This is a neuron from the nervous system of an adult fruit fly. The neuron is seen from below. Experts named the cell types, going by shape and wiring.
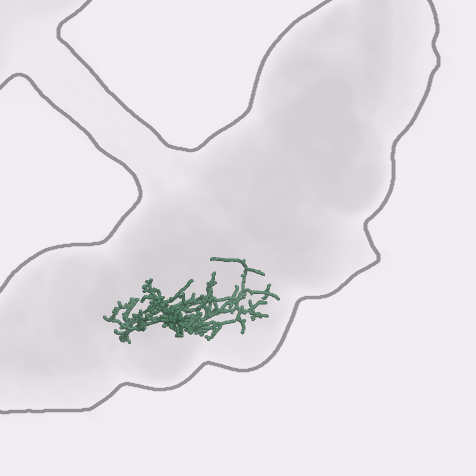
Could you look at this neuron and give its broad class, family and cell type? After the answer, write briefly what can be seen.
It is a central-brain intrinsic neuron. Its family is hemilineage LHl2_dorsal. It is of cell type AVLP749m. It is in the brain and does not reach the nerve cord. As drawn here it is wider than it is tall.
